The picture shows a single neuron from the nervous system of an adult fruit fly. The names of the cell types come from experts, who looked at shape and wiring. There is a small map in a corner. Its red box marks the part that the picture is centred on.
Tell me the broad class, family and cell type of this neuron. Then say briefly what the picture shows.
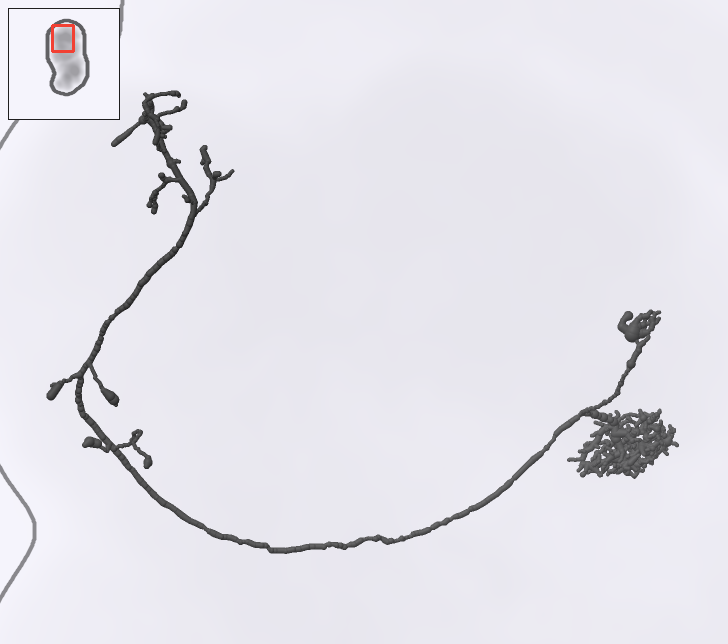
It is a central-brain intrinsic neuron. The family is hemilineage ALlv1. The cell type is VC5_lvPN. Its cell body lies on the right of the picture. The picture shows dozens of branch ends.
